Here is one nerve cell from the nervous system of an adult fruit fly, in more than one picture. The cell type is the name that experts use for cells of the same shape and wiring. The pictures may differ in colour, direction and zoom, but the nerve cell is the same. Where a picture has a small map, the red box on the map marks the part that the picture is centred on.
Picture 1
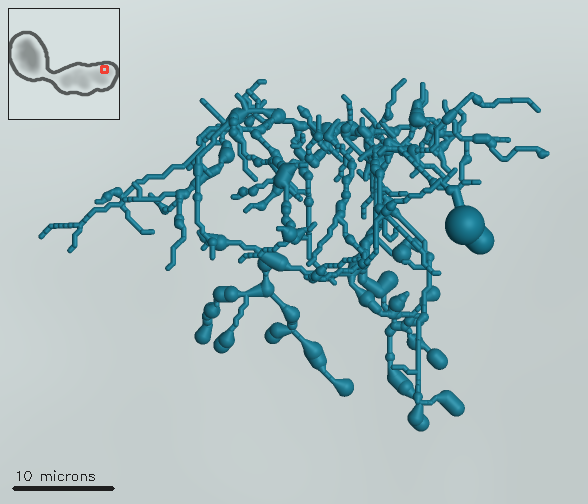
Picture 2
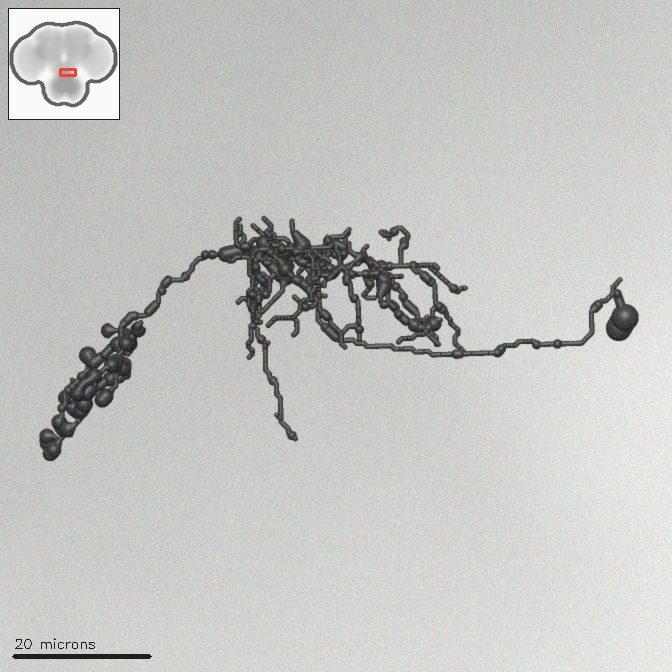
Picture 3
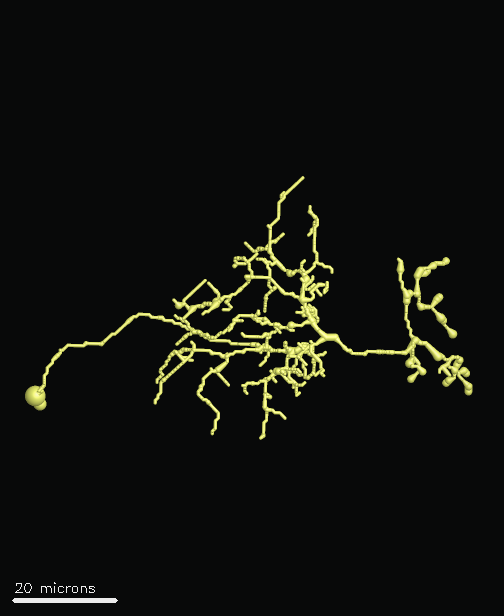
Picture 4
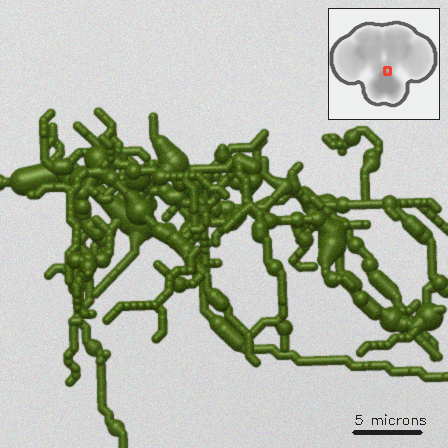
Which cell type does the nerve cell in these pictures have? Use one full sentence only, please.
The cell type to which this nerve cell belongs is IN06A117.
